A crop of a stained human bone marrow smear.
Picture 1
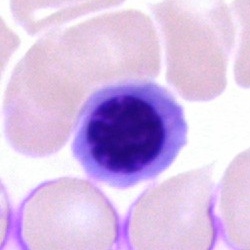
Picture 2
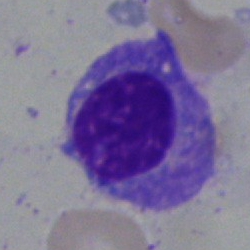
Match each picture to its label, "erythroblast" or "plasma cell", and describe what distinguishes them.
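The erythroblast is in picture 1, the plasma cell in picture 2. The erythroblast has a roughly round outline with a slightly angular edge on the right, and red cells surround it, a large one pressed against its upper left side. Its chromatin is dense, dark purple and coarsely clumped, without visible nucleoli, and its cytoplasm shows neither distinct granules nor vacuoles. The plasma cell is also roughly round, but its edge is slightly uneven. Its nucleus lies off-centre, displaced toward the left side, and the rim of cytoplasm is widest on the right of the nucleus.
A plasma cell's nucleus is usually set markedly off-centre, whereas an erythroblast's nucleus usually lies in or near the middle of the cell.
The plasma cell's cytoplasm is blue-violet, with a few small clear vacuoles in its upper part.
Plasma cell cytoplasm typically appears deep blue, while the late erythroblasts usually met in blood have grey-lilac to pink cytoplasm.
Its chromatin stains dark purple and looks mostly dense.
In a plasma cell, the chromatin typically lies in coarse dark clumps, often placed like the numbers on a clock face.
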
